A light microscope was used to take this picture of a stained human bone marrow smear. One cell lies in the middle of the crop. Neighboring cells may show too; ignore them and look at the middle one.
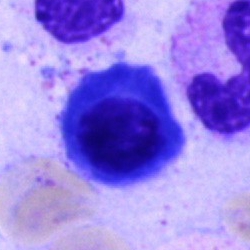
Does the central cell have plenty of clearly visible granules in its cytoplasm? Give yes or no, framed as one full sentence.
No, the cytoplasm of the cell shows no visible granules.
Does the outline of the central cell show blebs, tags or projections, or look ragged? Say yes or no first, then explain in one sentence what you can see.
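Yes. The cell outline is slightly irregular, with small bulges along the upper and right edges.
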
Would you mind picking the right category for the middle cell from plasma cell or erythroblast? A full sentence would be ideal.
The cell at the centre of the field is a plasma cell.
